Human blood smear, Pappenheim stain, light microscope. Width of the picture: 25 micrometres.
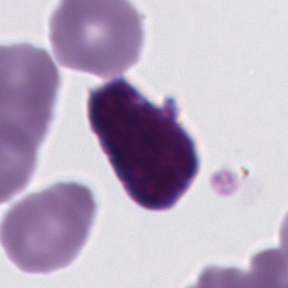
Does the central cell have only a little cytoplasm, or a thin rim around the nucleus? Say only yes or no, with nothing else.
Yes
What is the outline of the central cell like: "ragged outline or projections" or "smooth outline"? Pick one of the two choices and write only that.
Ragged outline or projections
